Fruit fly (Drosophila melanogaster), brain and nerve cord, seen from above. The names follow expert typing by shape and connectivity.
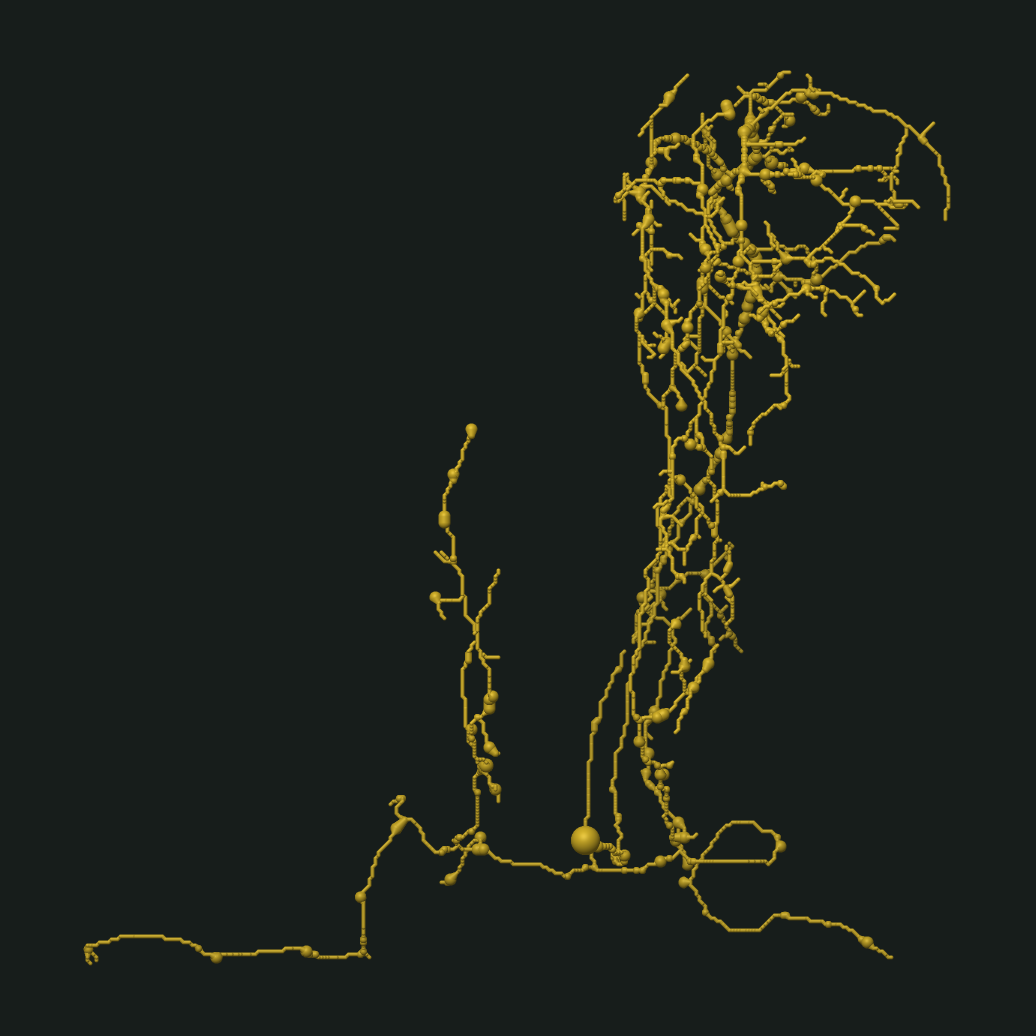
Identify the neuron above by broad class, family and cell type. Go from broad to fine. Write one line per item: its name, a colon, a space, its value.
broad class: central-brain intrinsic neuron
family: hemilineage DM1_antero_dorsal
cell type: SMP713m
